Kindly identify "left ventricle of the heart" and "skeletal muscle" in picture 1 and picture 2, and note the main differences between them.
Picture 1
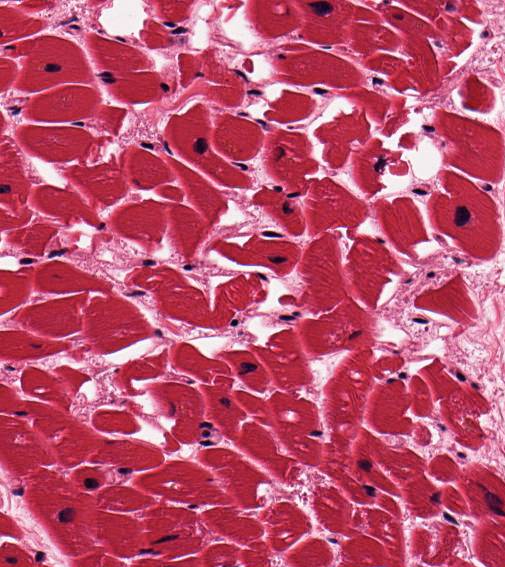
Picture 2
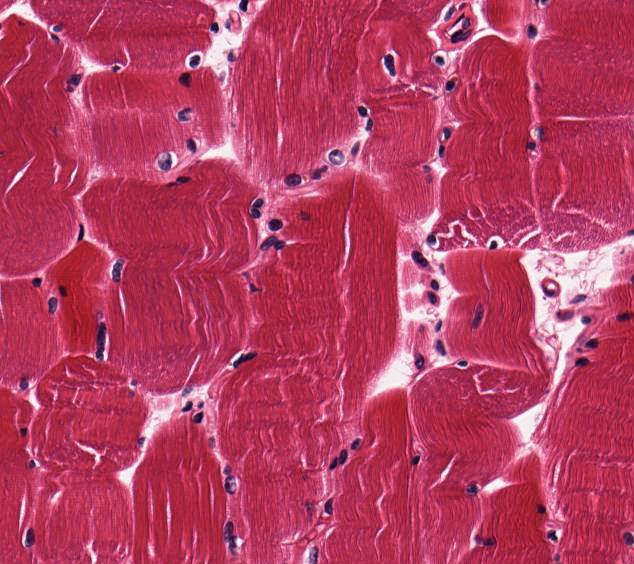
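Picture 1 is the left ventricle of the heart; picture 2 is skeletal muscle. In picture 1, where a fibre's nucleus shows, it lies at the centre of the fibre, and some fibres have branched, irregular outlines rather than uniform round profiles.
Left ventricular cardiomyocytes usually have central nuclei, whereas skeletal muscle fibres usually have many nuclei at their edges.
Thin strands of pale pink loose connective tissue with small dark nuclei run between its fibres. Picture 2 is filled by large, closely packed, deeply eosinophilic fibres with small, dark, oval to flattened nuclei, parted only by narrow pale gaps and scant, delicate connective tissue. Neither field shows fat cells.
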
